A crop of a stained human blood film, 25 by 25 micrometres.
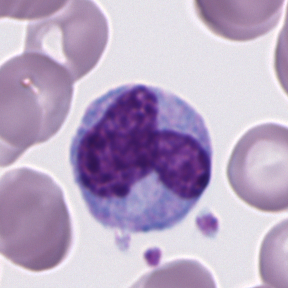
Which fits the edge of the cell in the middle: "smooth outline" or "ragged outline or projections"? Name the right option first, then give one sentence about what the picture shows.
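Smooth outline. The outline of the cell is roughly round and smooth.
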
